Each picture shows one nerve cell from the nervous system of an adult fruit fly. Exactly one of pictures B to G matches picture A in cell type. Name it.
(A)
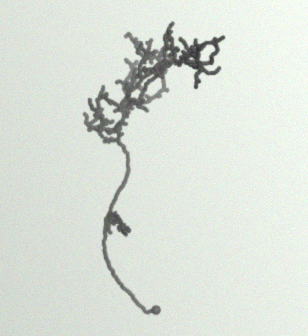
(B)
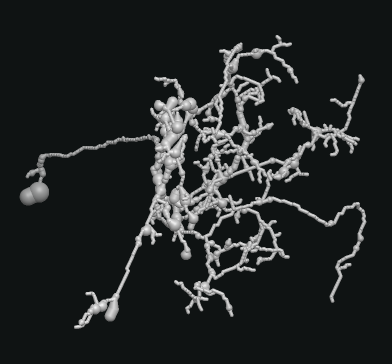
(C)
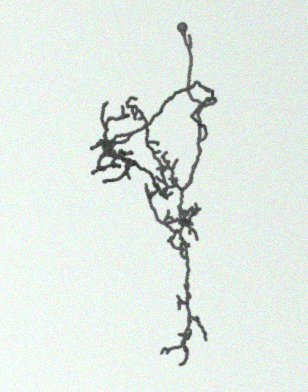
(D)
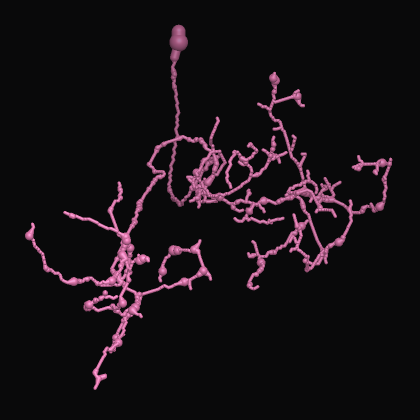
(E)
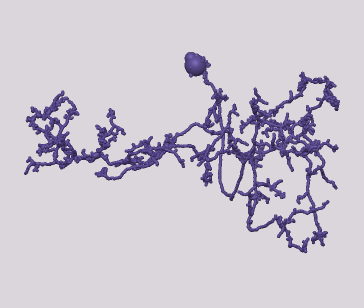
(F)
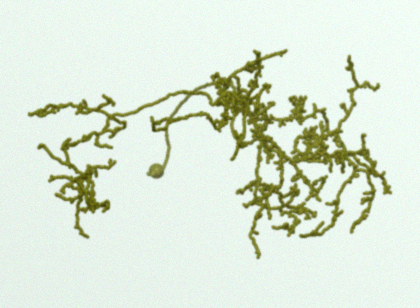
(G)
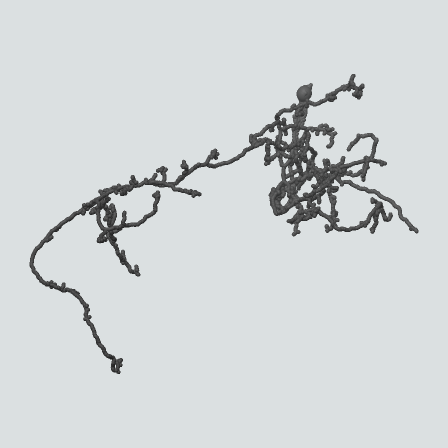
Picture E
